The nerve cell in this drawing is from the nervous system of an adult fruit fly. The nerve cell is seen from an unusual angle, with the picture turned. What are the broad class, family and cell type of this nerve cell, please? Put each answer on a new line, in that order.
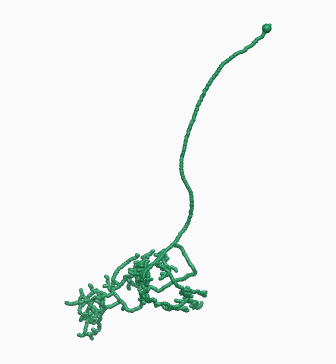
central-brain intrinsic neuron
hemilineage LHl4_posterior
PLP103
